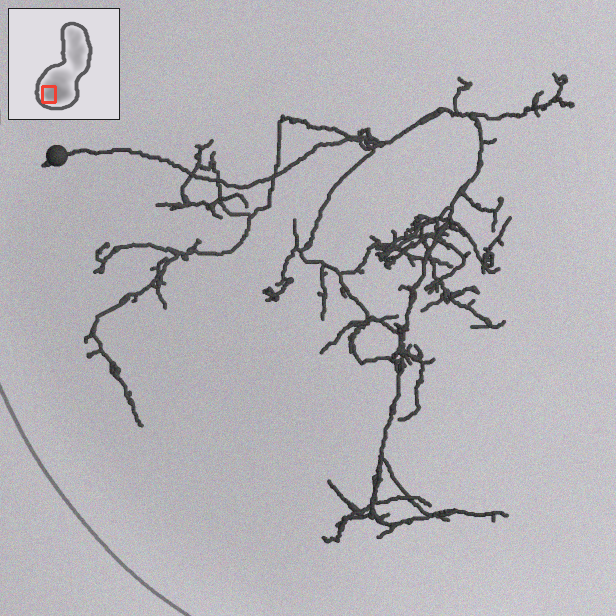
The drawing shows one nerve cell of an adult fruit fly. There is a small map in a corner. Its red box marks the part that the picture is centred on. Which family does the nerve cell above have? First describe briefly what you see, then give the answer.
The cell body can be seen at the upper left of the picture. Dozens of branch ends can be seen. Its broad class is central-brain intrinsic neuron. Its family is hemilineage CLp1.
